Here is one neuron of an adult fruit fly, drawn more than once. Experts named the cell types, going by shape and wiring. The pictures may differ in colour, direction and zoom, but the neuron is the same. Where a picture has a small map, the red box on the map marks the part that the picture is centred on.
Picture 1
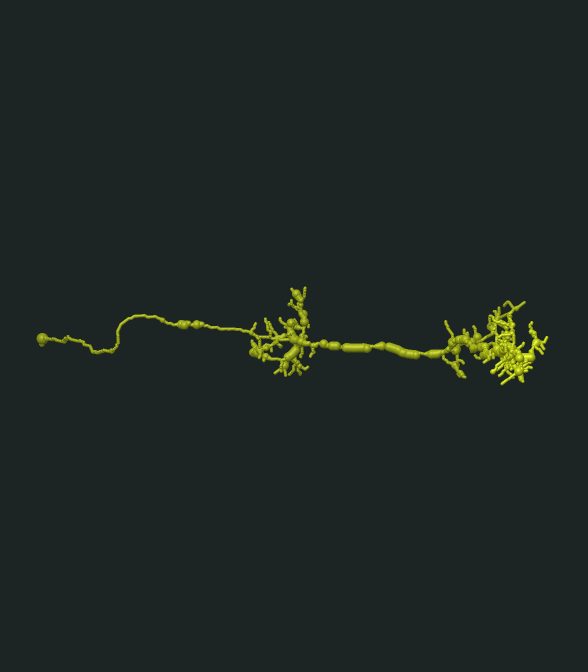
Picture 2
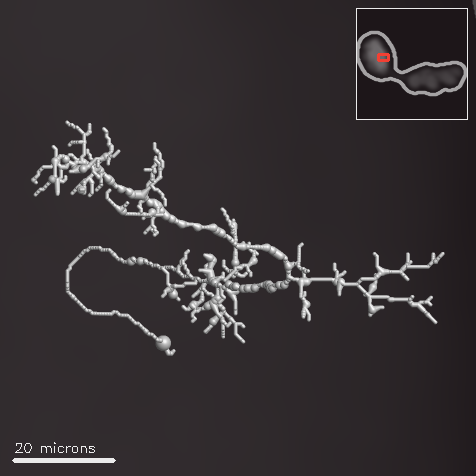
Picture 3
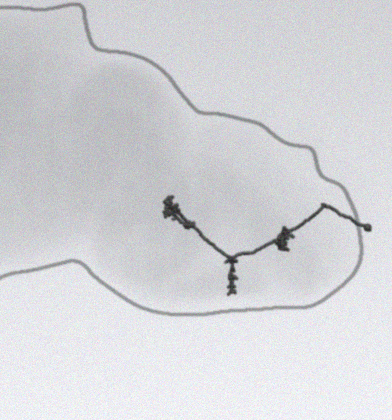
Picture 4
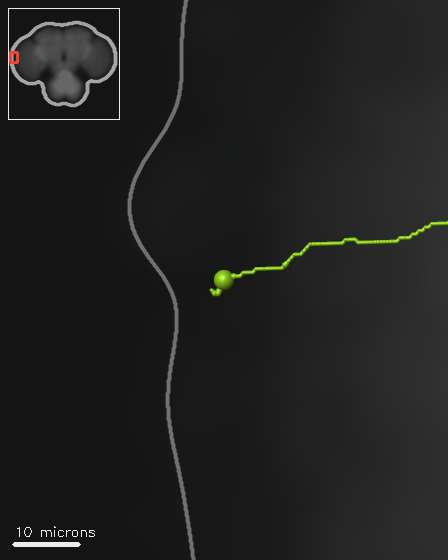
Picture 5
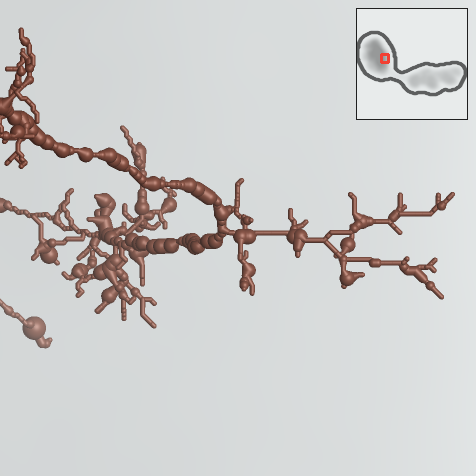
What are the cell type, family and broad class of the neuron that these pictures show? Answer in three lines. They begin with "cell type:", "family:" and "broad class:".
cell type: TmY17
family: TmY
broad class: optic-lobe intrinsic neuron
